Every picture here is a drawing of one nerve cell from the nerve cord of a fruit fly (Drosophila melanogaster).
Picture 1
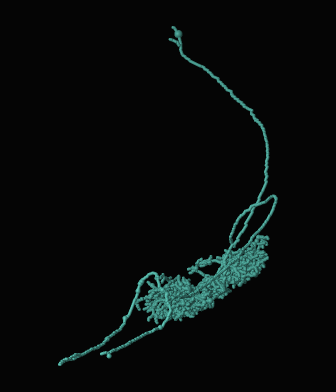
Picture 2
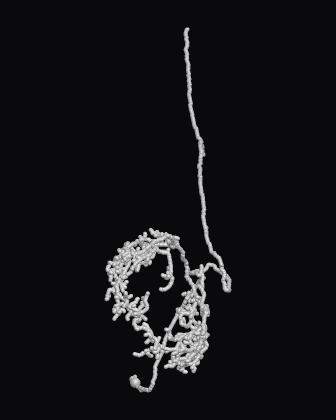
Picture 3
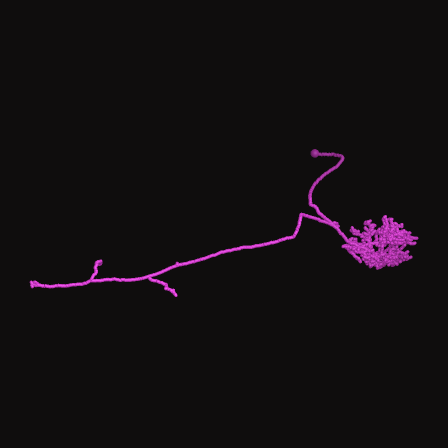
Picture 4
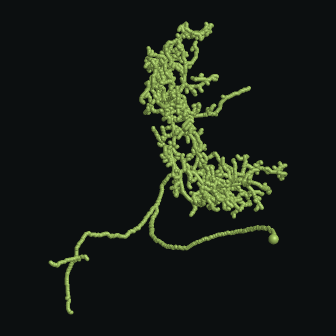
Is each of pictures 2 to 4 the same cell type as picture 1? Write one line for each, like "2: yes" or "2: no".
2: no
3: yes
4: no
